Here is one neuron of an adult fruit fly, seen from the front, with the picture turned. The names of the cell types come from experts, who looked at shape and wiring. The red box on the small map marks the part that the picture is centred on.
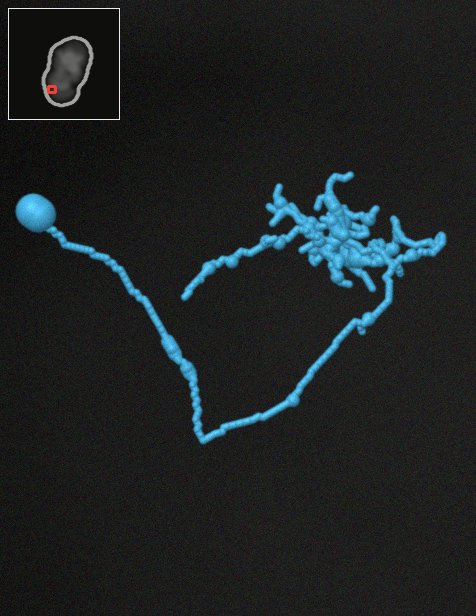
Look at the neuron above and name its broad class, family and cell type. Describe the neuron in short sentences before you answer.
As drawn here it is wider than it is tall. Its broad class is optic-lobe intrinsic neuron. The family is Cm. Its cell type is Cm4.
